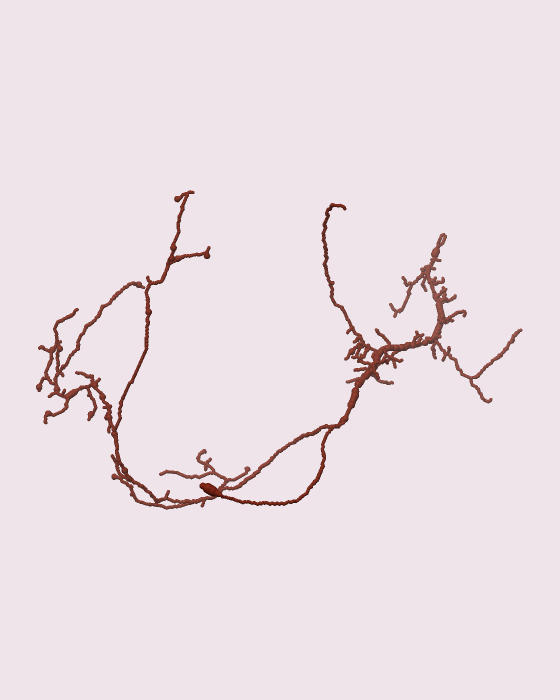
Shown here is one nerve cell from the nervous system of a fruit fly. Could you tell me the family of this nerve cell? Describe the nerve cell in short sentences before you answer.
The picture shows dozens of branch ends. In this view it is wider than it is tall. It is a central-brain intrinsic neuron. Its family is hemilineage SMPpd1.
